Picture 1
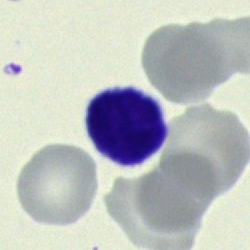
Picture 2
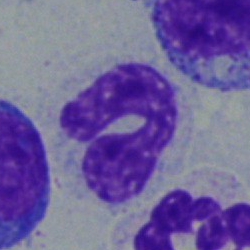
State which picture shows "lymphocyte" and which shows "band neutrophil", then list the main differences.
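In picture 1 is the lymphocyte; picture 2 holds the band neutrophil. The lymphocyte is roughly round, with a slightly uneven edge, and no distinct rim of cytoplasm can be seen around its nucleus.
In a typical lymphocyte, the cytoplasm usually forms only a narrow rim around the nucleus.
Its chromatin is dense and stains deep purple throughout.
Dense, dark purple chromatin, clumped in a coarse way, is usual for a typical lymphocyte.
No nucleoli are visible and no vacuoles are seen, and its right edge lies against a group of overlapping red cells. The band neutrophil differs first in the shape of its nucleus: the bend lies on the right, so the U opens to the left.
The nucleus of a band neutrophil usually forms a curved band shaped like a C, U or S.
Its chromatin is dark purple and clumped, with small pale spots scattered through it, and no nucleolus can be seen.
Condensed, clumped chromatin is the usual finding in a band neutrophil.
Its cytoplasm is very pale greyish-lilac rather than blue, and its edge is faint and hard to trace against the background.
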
